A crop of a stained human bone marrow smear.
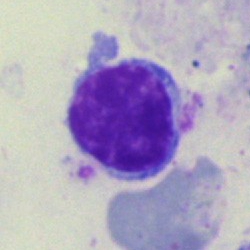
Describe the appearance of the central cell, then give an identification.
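Most of the cell is occupied by the nucleus, leaving a narrow blue rim of cytoplasm. The dark purple chromatin is mottled by scattered lighter patches. A pale bluish bleb projects from the upper left edge. The cell is a lymphocyte.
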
